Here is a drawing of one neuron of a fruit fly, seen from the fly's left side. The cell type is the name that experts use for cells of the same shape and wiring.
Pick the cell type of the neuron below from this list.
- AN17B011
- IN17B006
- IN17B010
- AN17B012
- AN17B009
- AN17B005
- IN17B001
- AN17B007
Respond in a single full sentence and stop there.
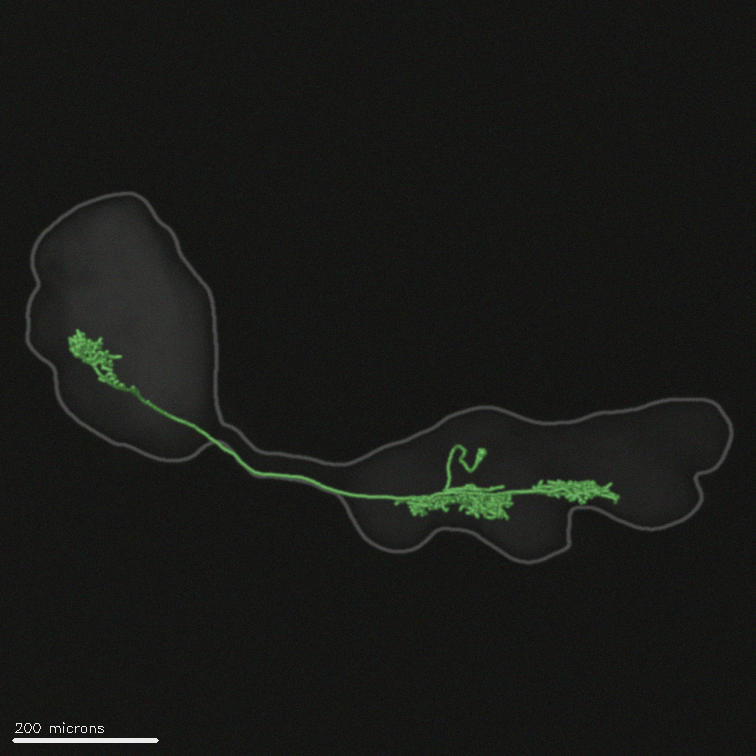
This neuron is an instance of the cell type AN17B009.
